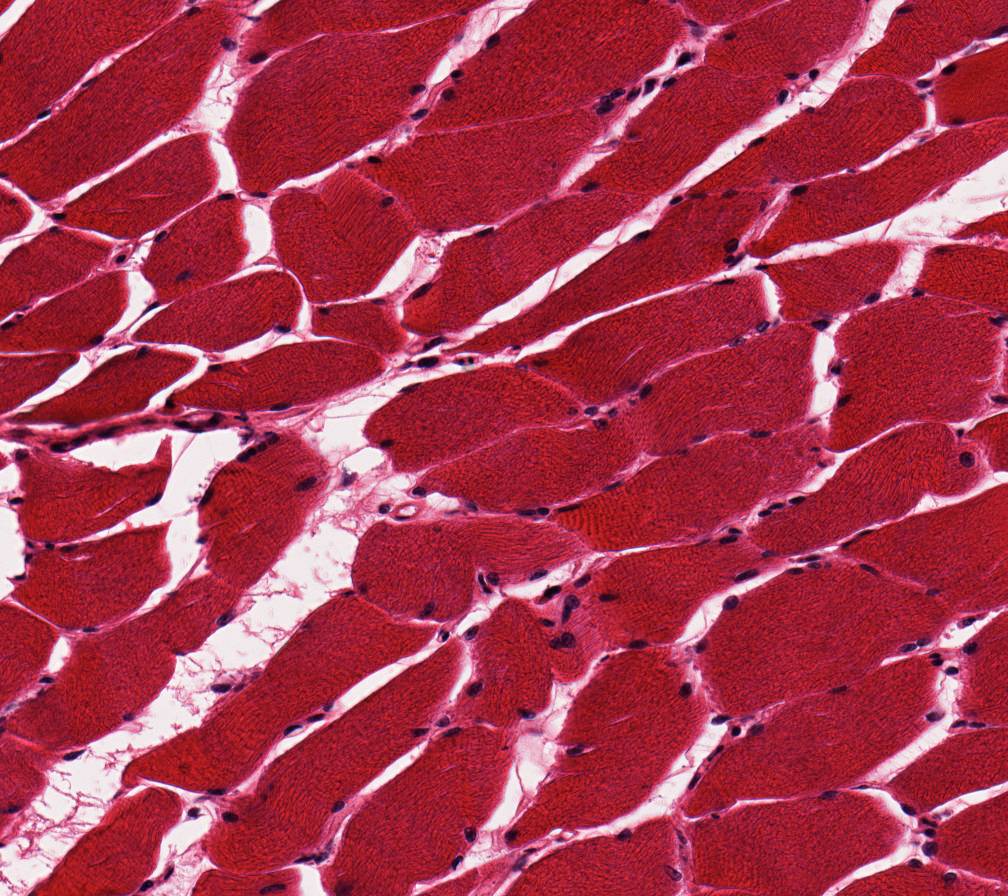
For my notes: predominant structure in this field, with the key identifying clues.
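You've got skeletal muscle here. The dark, flattened nuclei sit at the fibre edges, not in the centres.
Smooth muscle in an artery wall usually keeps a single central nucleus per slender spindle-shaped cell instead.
Profiles are polygonal to elongated oval, the cytoplasm a deep, even red, with fine fibrillar lines in many fibres.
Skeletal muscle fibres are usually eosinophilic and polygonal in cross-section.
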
